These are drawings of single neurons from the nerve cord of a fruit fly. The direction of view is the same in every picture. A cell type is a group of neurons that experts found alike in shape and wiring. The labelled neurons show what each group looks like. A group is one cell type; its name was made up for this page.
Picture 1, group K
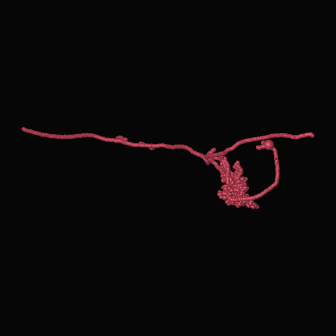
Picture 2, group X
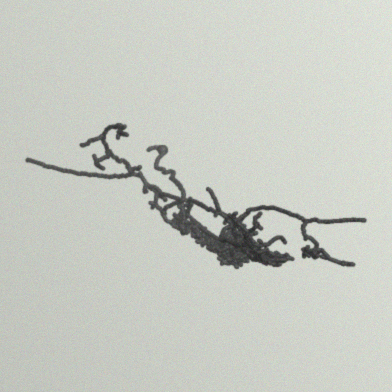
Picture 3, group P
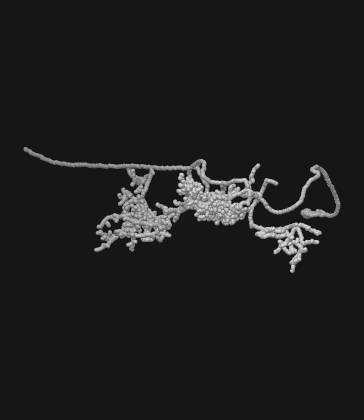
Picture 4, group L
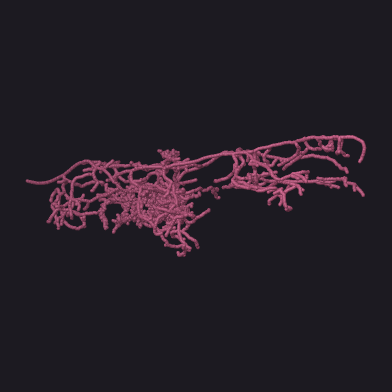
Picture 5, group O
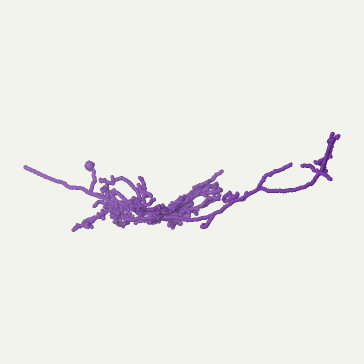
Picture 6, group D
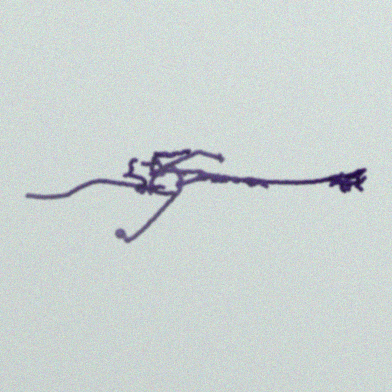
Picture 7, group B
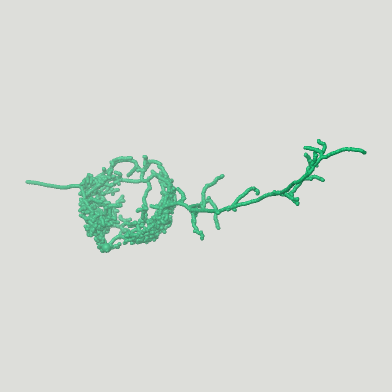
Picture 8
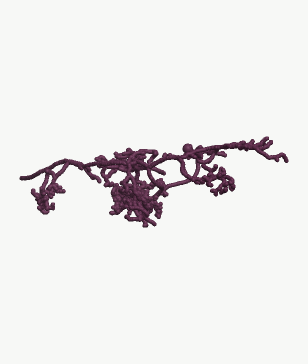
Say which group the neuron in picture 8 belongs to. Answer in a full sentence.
It belongs to group L.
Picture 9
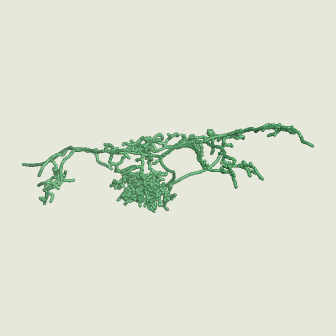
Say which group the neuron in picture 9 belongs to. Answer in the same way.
It belongs to group L.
